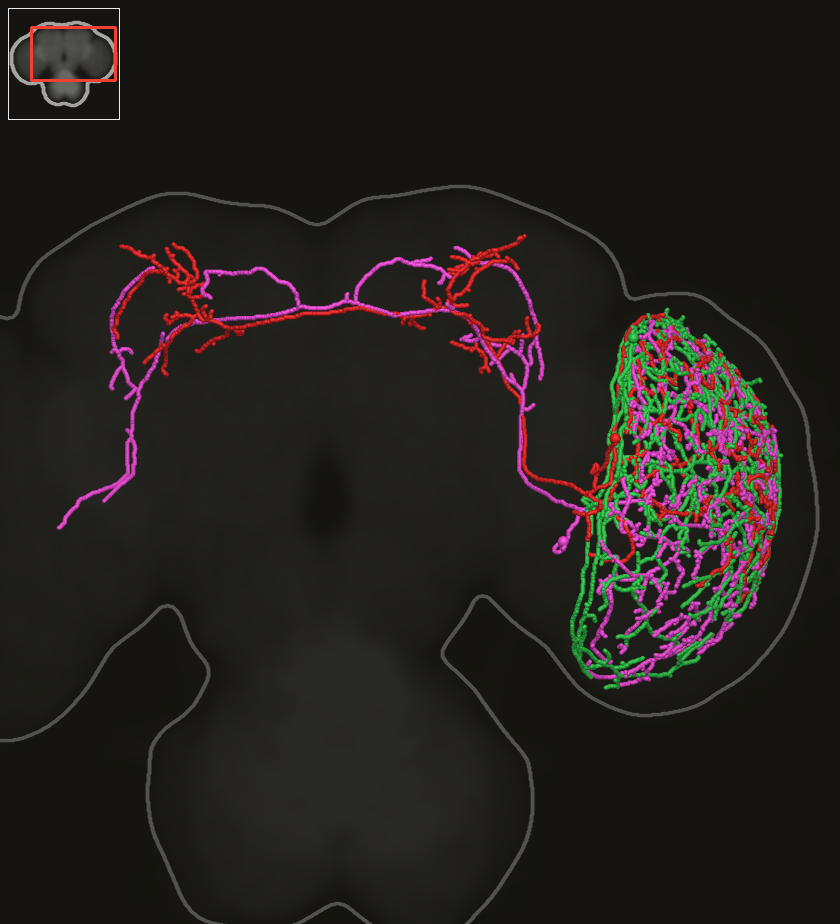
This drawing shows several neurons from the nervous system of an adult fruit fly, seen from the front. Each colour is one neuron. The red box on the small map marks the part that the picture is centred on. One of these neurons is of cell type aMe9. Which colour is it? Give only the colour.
magenta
